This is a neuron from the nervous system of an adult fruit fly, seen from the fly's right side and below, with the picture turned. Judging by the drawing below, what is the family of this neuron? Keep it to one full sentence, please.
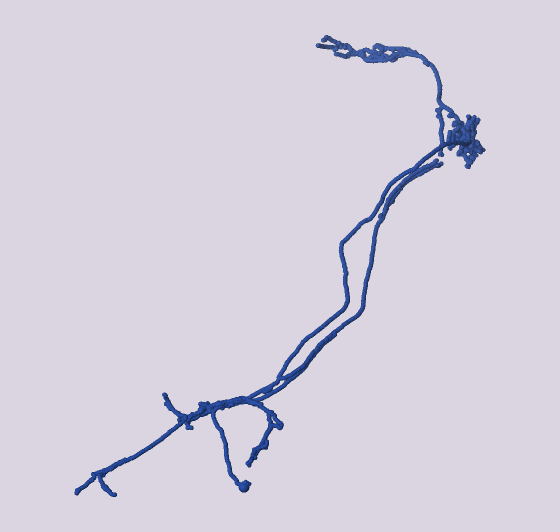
The neuron is recorded as family hemilineage 27X.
